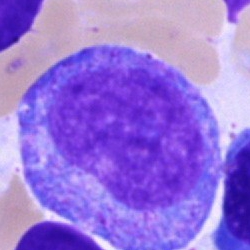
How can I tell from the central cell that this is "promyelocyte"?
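The cell is a promyelocyte. Nuclear chromatin fine and evenly stippled, not coarsely clumped. Cytoplasm blue, with fine reddish-purple granules scattered through it. Cytoplasm forms a wider band below and left of the nucleus than above it.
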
